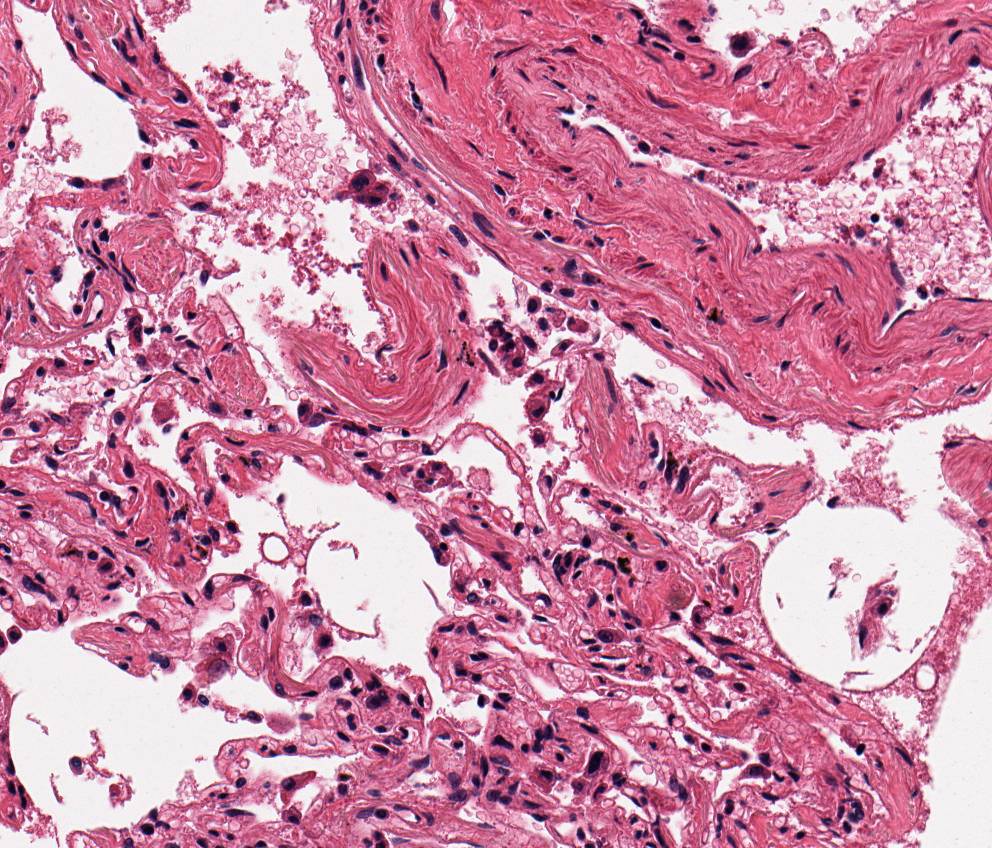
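Lung, haematoxylin and eosin stain. Look at the lower half: thin branching walls form a network enclosing many open spaces. A thick band of wavy pink fibres crosses the upper right of this lung field diagonally, and the nuclei inside it are elongated and spindle-shaped. At the top, many pale red blood cells lie free in the spaces.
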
